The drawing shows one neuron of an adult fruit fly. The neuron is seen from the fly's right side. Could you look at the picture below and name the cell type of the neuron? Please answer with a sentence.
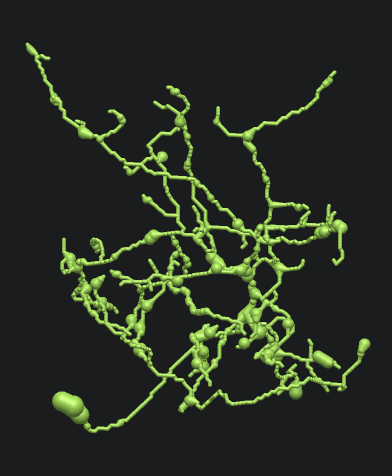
The cell type is IN01B049.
